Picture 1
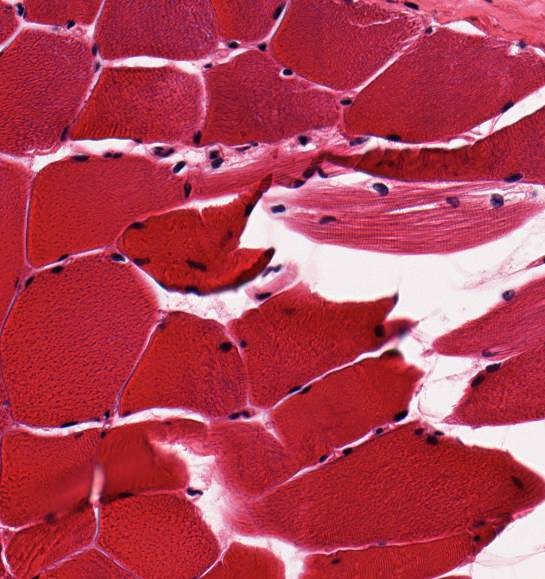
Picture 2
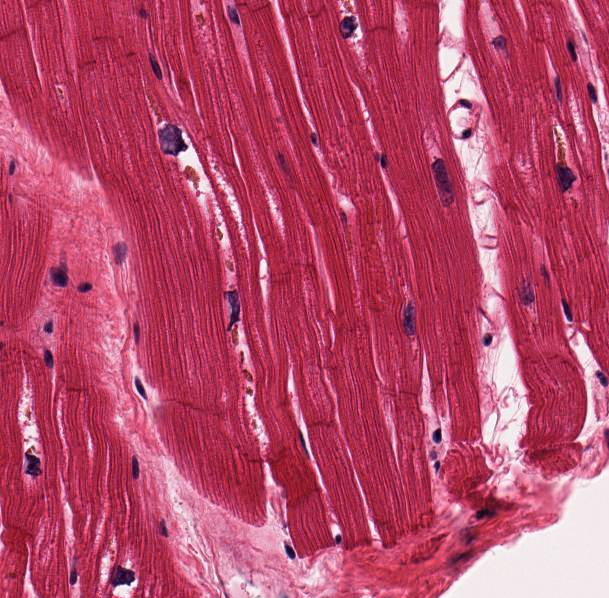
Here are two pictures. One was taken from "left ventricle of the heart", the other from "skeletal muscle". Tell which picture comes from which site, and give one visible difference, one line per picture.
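Picture 1 – skeletal muscle. The fibre nuclei are dark and flattened and lie at the edges of the fibres.
Picture 2 – left ventricle of the heart. The muscle cell nuclei lie centrally within the fibres.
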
